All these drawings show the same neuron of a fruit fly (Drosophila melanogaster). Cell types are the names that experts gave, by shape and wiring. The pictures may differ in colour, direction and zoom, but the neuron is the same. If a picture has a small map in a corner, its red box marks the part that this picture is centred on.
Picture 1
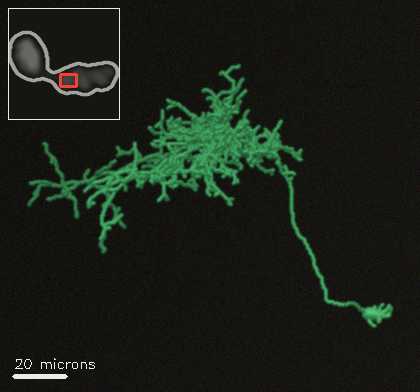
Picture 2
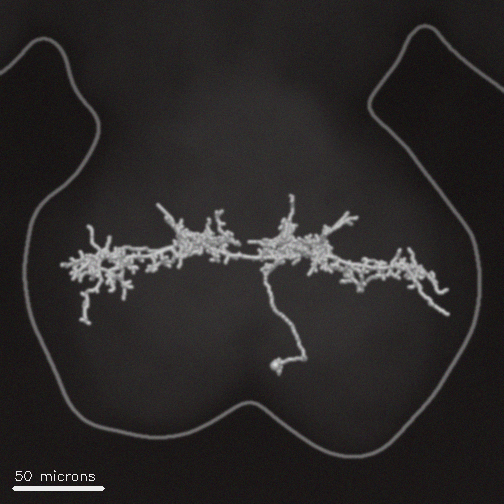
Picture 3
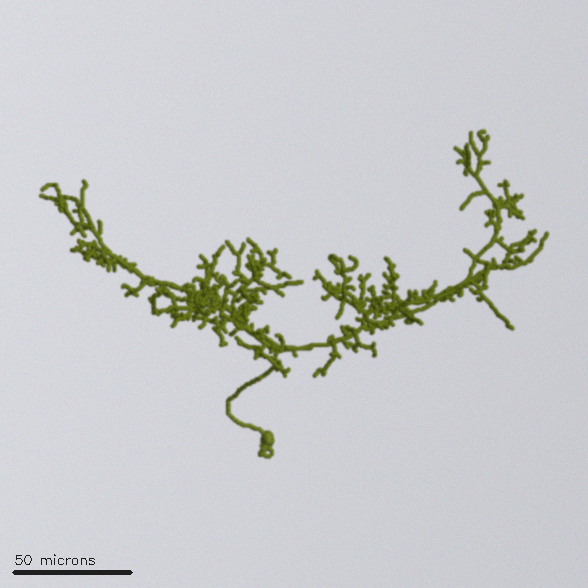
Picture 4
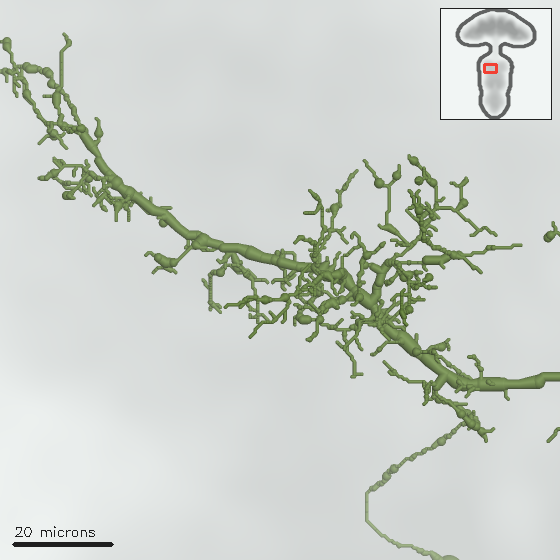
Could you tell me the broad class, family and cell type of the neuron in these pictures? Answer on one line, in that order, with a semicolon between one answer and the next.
nerve-cord intrinsic neuron; hemilineage 12B; IN12B018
